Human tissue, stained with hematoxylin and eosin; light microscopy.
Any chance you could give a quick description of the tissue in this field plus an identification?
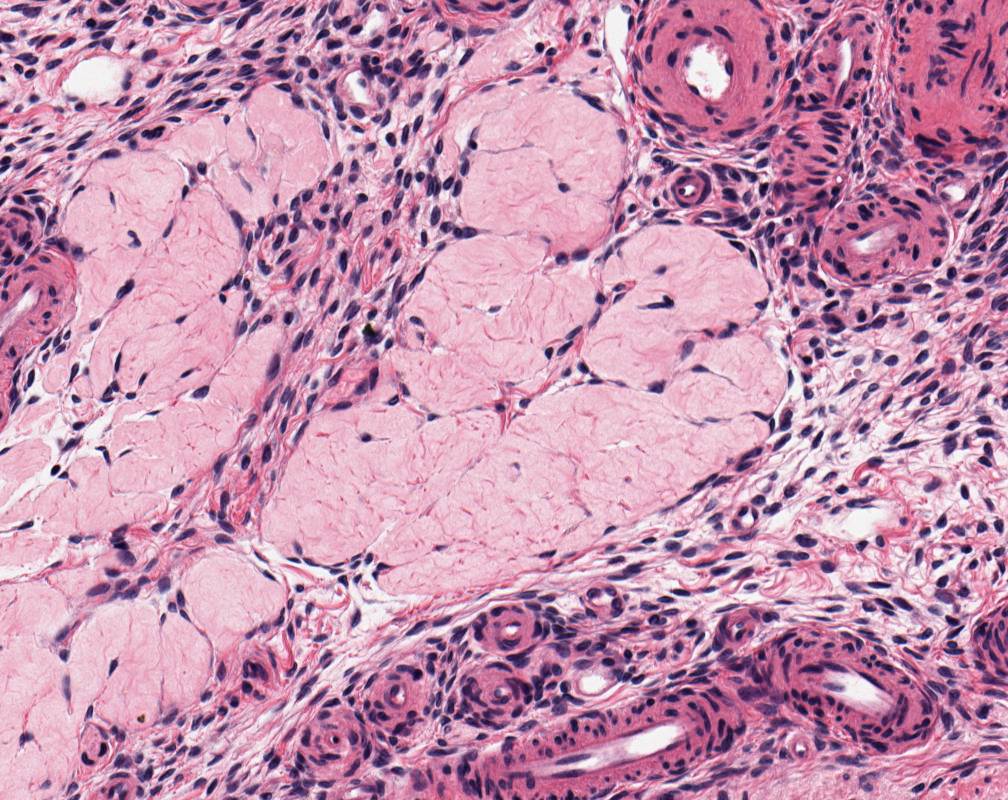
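Large pale pink lobulated masses fill the left and centre, with cellular tissue and vessels to the right and along the bottom. Many small vessels with thick concentric walls of spindle cells cluster along the bottom and at the upper right. Their lumina are small, mostly empty. Between the pale masses, spindle cells with elongated dark nuclei lie in loose pale pink collagen. This is ovary.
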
